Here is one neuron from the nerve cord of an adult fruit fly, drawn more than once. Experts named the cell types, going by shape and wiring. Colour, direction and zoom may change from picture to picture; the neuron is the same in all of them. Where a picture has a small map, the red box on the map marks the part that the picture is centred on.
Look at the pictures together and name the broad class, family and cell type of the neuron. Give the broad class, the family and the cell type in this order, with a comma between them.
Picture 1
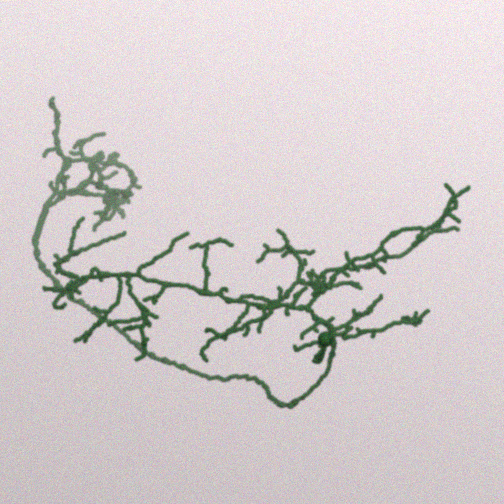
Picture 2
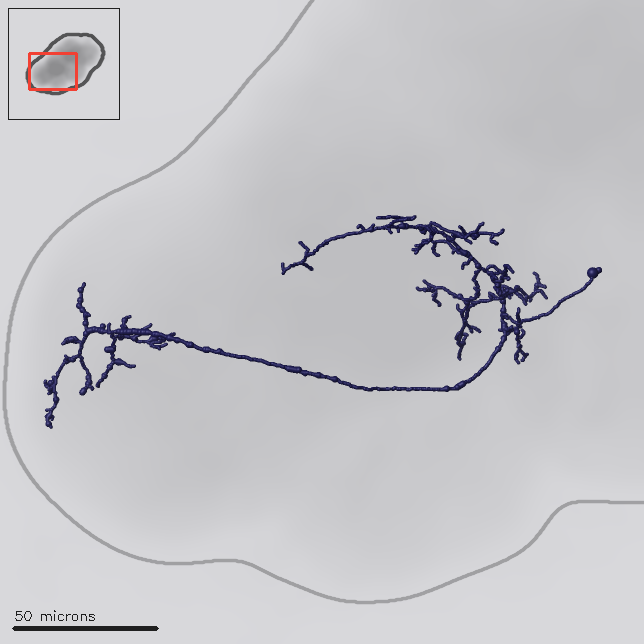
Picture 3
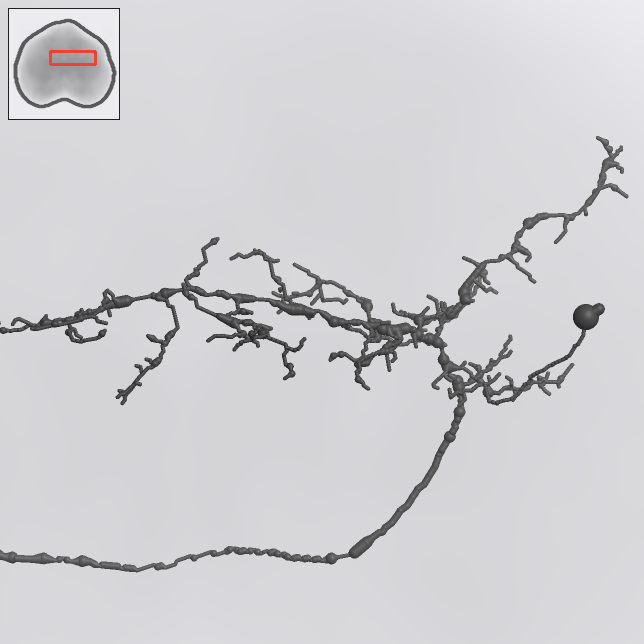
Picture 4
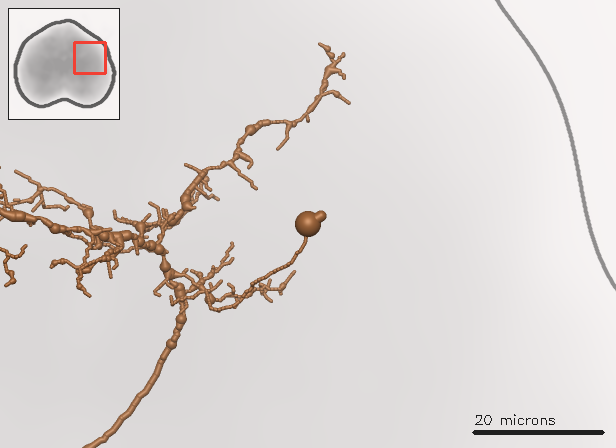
nerve-cord intrinsic neuron, hemilineage 01A, IN01A071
